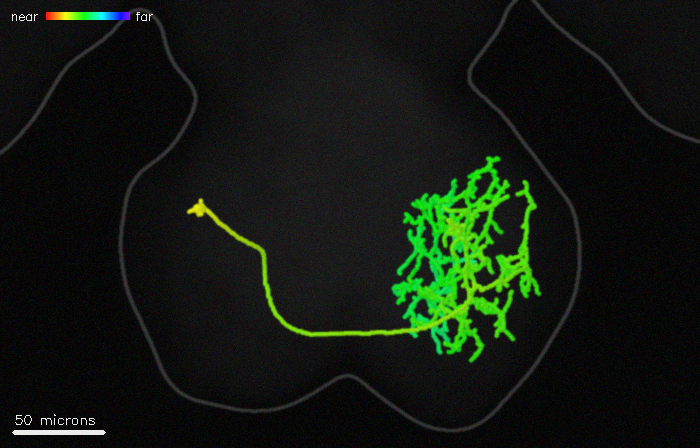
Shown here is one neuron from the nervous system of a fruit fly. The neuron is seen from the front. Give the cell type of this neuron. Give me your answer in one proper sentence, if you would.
Regarding its cell type, the neuron is IN01A034.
